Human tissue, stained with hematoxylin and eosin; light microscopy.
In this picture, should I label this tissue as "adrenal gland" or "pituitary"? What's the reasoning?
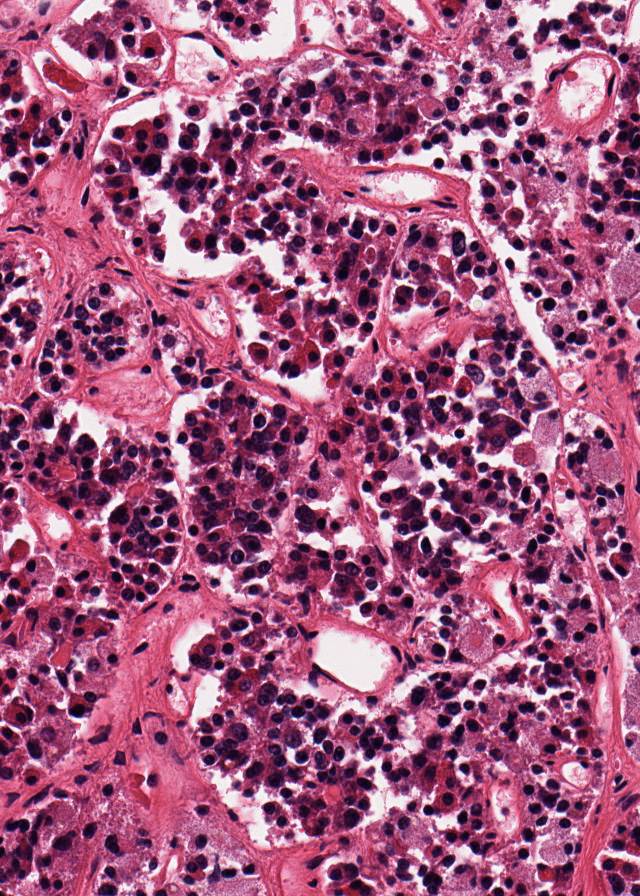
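It's pituitary, not adrenal gland.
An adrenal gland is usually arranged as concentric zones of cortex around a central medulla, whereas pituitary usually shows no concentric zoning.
Here, cells of different staining are intermingled within the same nests rather than grouped by type. Thin-walled vascular channels run between the nests, with an empty open lumen at the lower centre. No epithelium-lined gland lumens or fat cells appear.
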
